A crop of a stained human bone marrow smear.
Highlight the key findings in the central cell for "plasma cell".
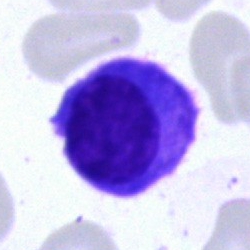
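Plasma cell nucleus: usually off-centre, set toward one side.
Here: nucleus off-centre toward the left, in keeping with a plasma cell. Chromatin dark purple, densely stained. Cytoplasm deep blue, a moderate rim, widest on the right side.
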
